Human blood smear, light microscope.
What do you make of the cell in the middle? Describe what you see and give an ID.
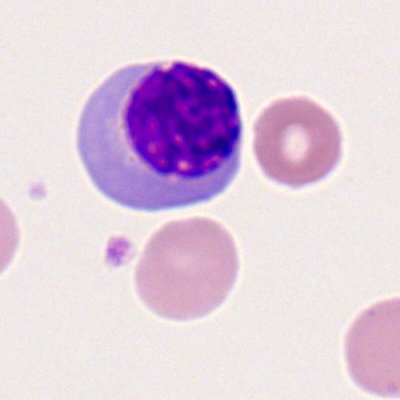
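Start with the shape: round to slightly oval, with a smooth margin. Now look at the chromatin, coarsely clumped into dark blocks with paler spaces between them. In the cytoplasm you won't find any visible granules, and no vacuoles either. What you have here is an erythroblast.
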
